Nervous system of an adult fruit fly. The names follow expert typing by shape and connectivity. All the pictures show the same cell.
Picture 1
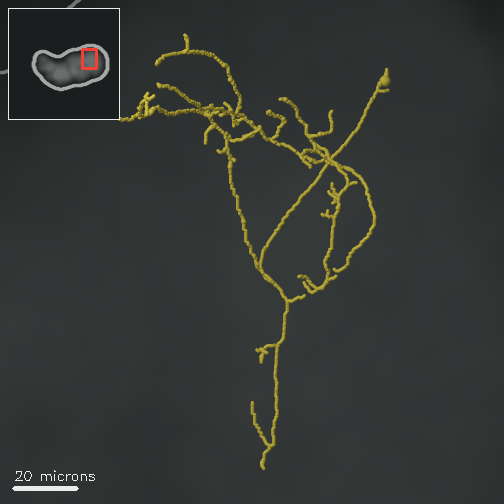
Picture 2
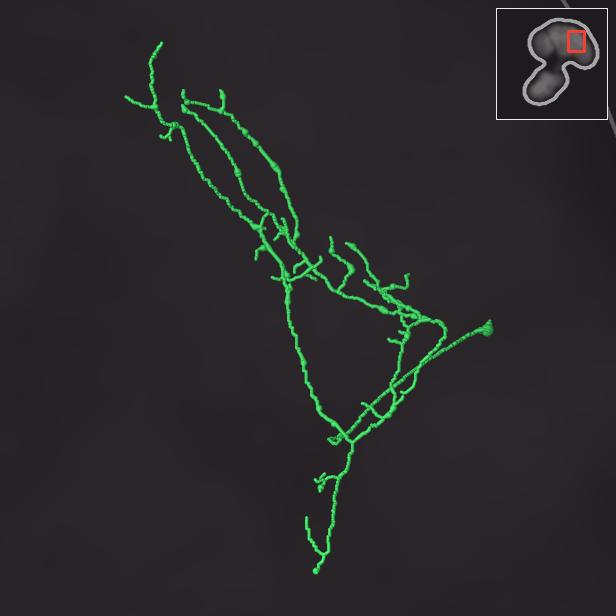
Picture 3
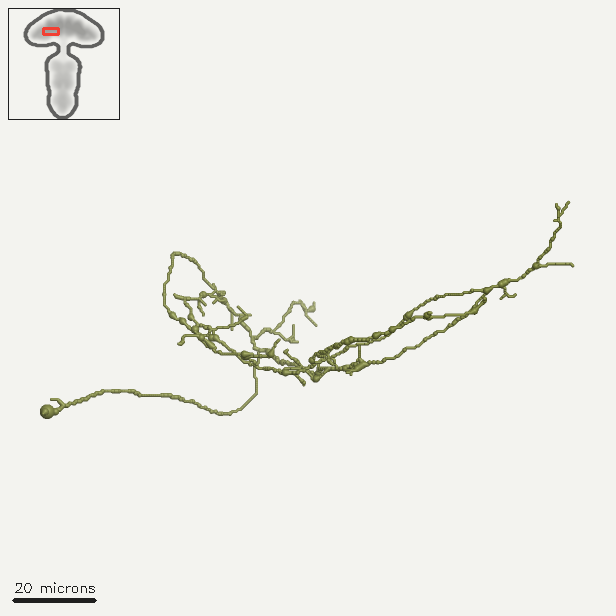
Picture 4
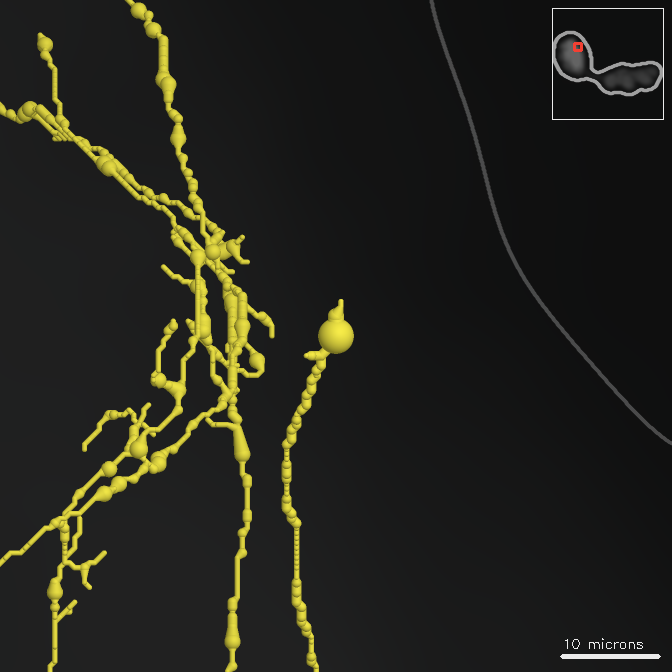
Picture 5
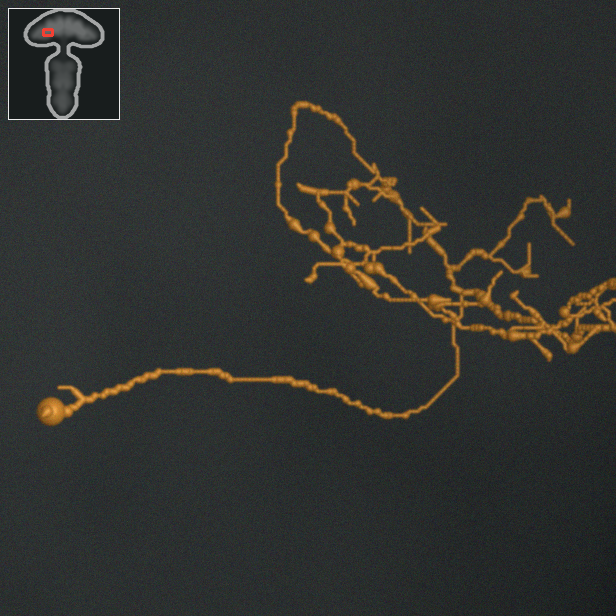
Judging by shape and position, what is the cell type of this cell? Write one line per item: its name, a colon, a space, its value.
cell type: PLP171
